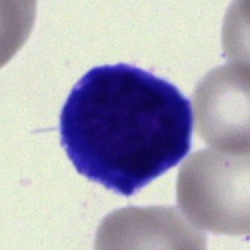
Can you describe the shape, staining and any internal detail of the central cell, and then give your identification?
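The outline is roughly round, interrupted by a few blunt angular corners. A dark nucleus occupies nearly the whole cell, and no granules are visible. One thin, hair-like strand projects from the left edge. This is an erythroblast.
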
